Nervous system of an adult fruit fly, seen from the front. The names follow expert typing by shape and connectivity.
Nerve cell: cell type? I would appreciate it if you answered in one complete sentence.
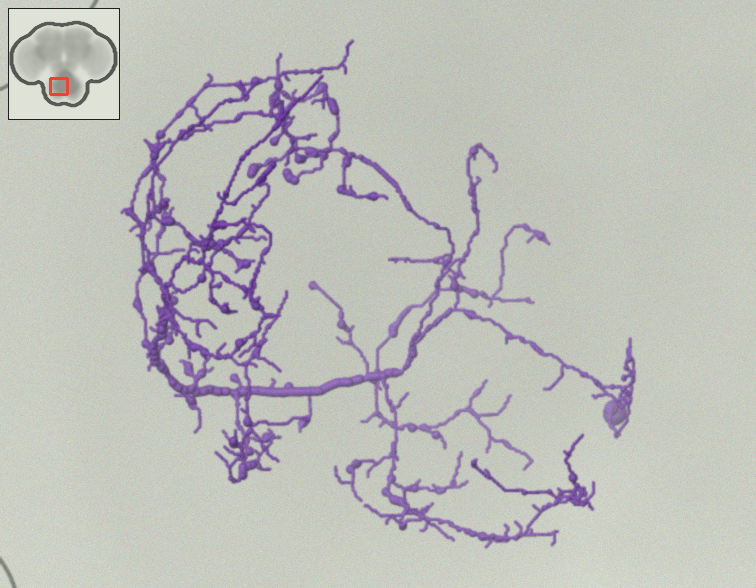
This neuron carries the cell type designation IN04B062.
